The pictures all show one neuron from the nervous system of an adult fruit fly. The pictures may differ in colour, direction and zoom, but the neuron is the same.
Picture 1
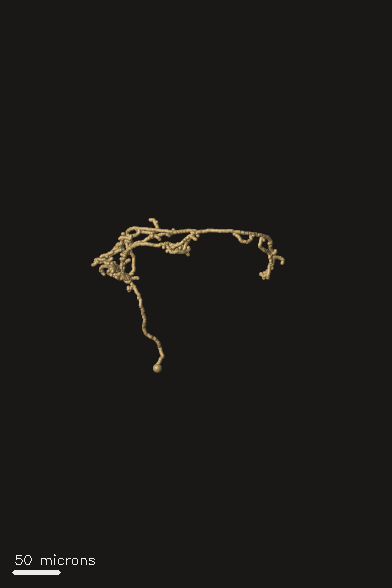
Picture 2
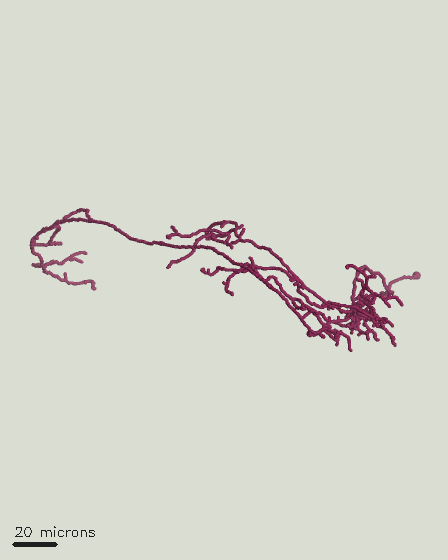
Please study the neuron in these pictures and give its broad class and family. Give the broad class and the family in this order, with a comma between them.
central-brain intrinsic neuron, hemilineage DM4_dorsal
